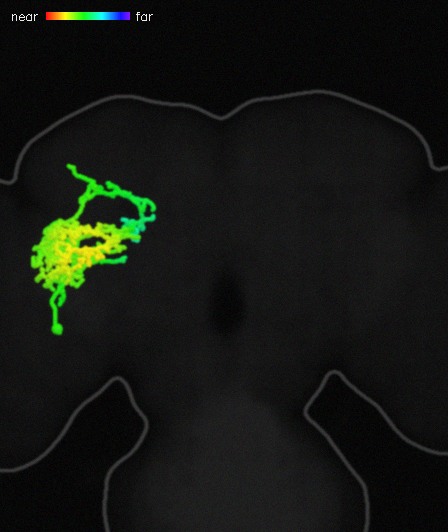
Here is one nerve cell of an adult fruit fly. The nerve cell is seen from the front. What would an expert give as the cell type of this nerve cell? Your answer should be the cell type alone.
CB0763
